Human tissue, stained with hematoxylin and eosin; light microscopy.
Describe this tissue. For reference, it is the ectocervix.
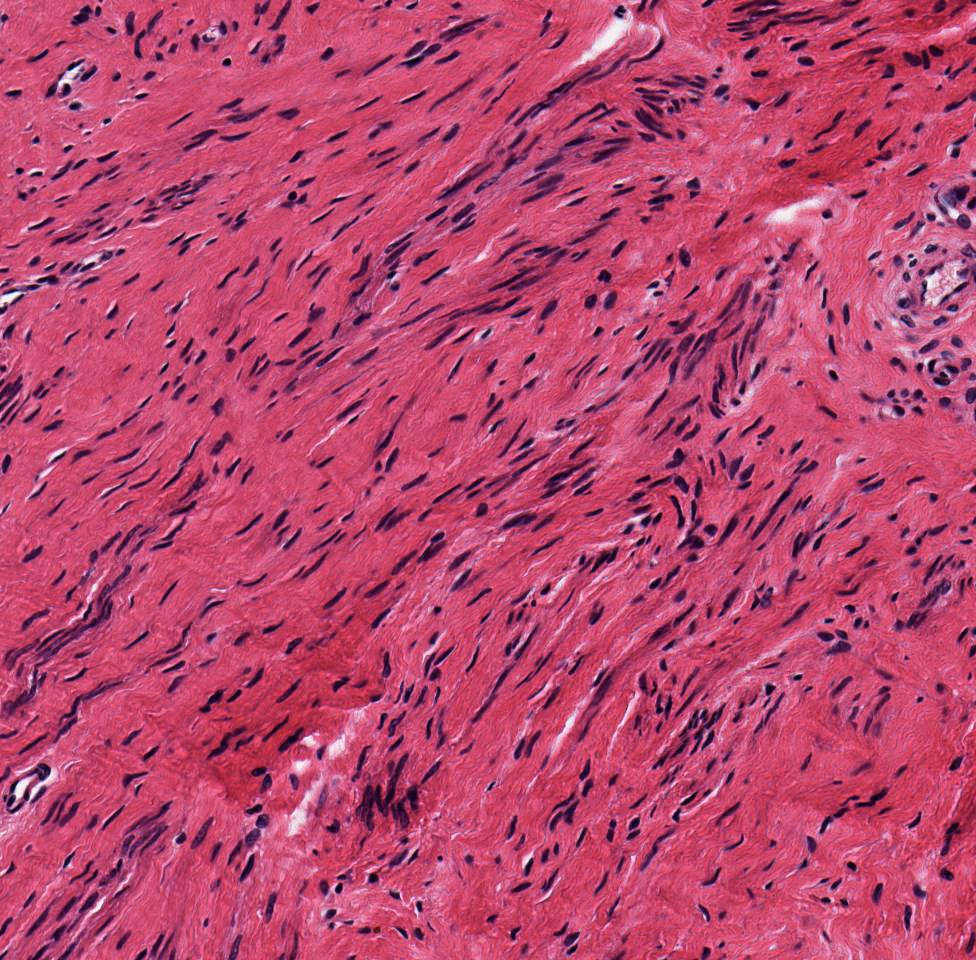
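Spindle cells lie in abundant, deeply pink, finely fibrillar stroma. Their cell borders are indistinct, so the cytoplasm merges with the surrounding pink fibres. Neither epithelium nor fat cells are present in the field.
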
